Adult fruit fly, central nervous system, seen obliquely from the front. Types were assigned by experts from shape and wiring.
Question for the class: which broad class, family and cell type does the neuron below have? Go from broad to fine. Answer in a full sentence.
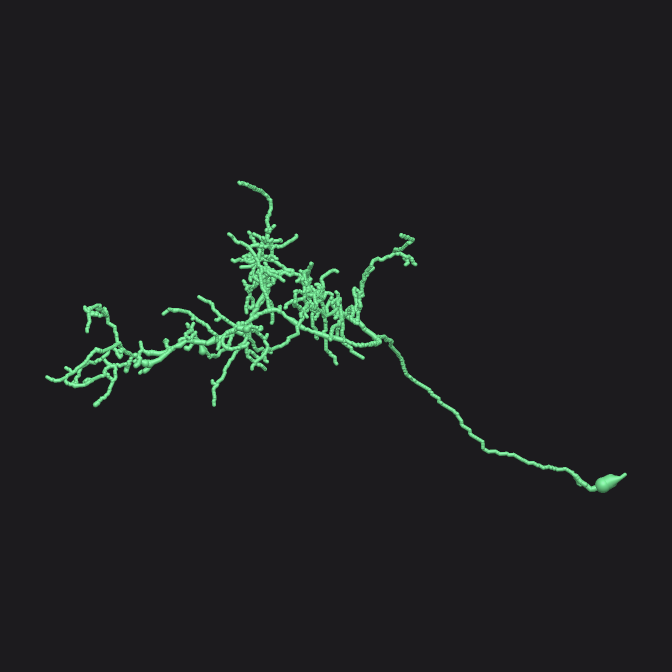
A nerve-cord intrinsic neuron of hemilineage 21A, type IN21A032.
